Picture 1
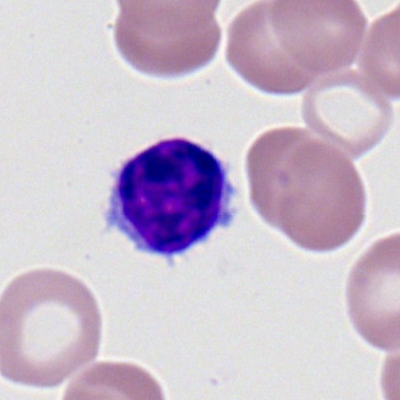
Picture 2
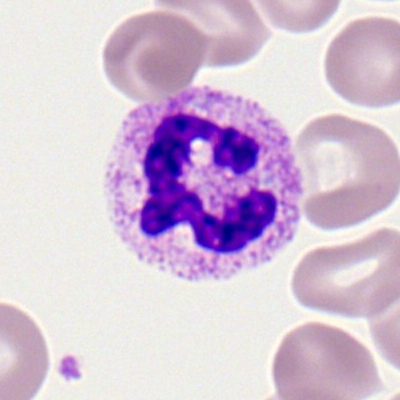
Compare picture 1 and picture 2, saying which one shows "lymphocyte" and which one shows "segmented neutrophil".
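Lymphocyte: picture 1. Segmented neutrophil: picture 2. Outline: lymphocyte slightly irregular rather than smoothly round, fine ragged cytoplasmic projections fringing its left and lower edges; neutrophil round. Nucleus: in the neutrophil, curved around a paler central area of the cell. Cytoplasm: lymphocyte, a scanty pale blue rim around the nucleus, no granules, no vacuoles; neutrophil, a wide pale pink rim filled with fine lilac granules.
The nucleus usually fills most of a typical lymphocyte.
Chromatin: dark purple and coarsely clumped in both.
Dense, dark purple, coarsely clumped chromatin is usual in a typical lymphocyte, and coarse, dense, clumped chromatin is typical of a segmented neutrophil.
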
